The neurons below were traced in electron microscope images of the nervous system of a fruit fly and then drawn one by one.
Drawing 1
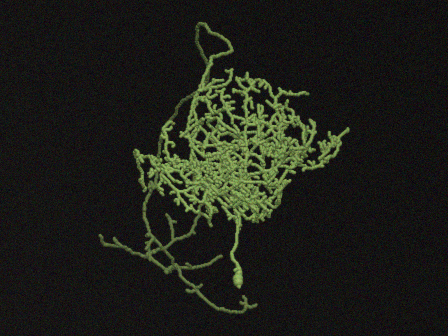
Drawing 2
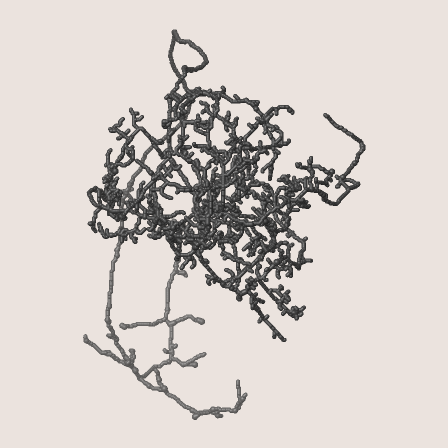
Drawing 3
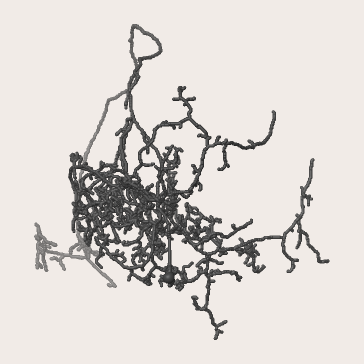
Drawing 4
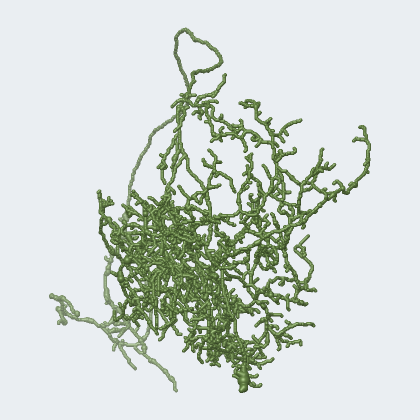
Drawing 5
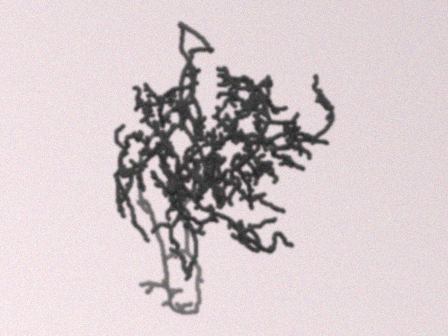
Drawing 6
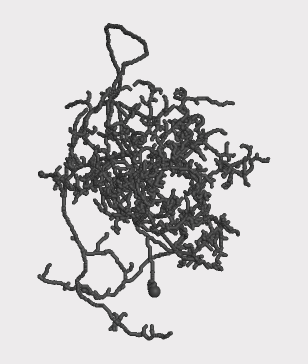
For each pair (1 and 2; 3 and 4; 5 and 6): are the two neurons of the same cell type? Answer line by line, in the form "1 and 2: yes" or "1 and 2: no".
1 and 2: yes
3 and 4: no
5 and 6: no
